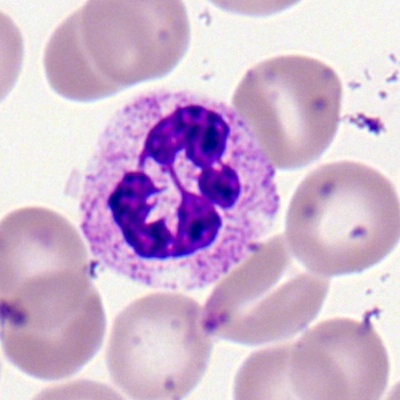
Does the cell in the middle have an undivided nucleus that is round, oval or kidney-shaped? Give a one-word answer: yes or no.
No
